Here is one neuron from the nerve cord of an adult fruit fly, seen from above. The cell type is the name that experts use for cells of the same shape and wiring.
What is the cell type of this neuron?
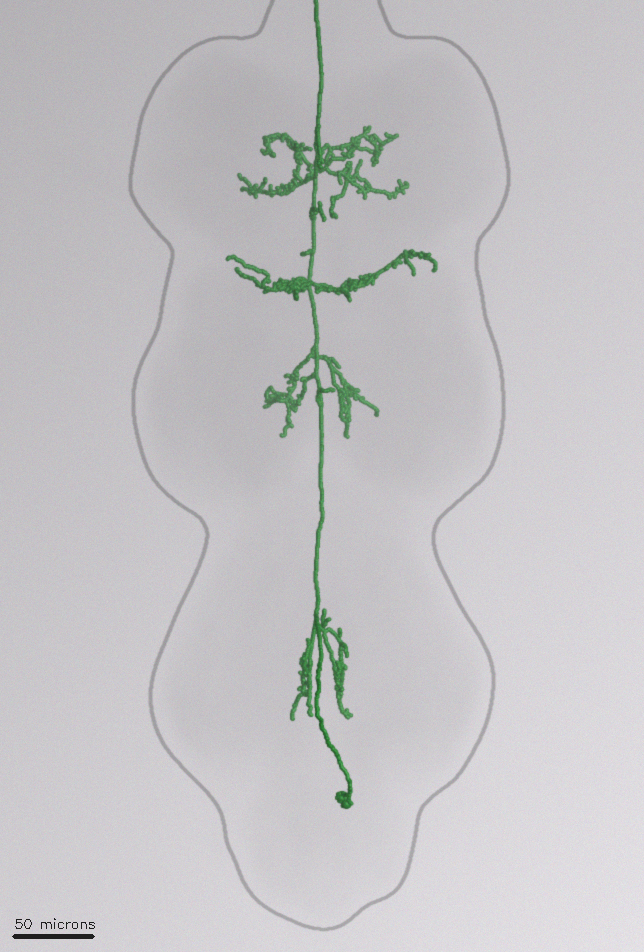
ANXXX151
